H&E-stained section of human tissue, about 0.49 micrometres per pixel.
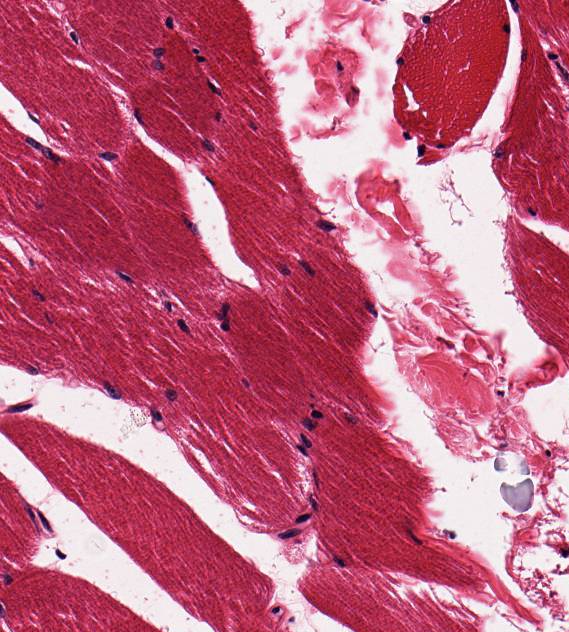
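Skeletal muscle. Deeply eosinophilic, finely lengthwise-streaked fibres fill most of the field, beside a paler loose area down the right centre. Fibres at left and bottom run diagonally, upper left to lower right. At upper right, a cross-cut group forms a rounded profile with dark rim nuclei.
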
